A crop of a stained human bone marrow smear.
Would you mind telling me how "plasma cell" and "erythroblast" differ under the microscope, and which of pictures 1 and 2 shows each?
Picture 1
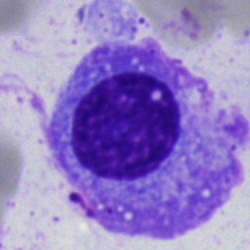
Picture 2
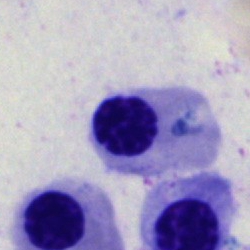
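Plasma cell in picture 1, erythroblast in picture 2. Nucleus position: plasma cell off-centre toward upper left, with more cytoplasm below and right.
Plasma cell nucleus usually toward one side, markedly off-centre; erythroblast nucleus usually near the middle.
Cytoplasm: plasma cell abundant, blue-violet, several small clear vacuoles; erythroblast without granules, with a small irregular dark blue inclusion right of the nucleus.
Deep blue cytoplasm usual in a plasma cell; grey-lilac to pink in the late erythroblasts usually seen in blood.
Outline: plasma cell irregular, ragged and frayed along the right side; erythroblast smooth, no surface projections. Chromatin: dark purple and coarsely clumped in both.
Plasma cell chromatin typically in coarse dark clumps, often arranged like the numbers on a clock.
Nuclear interior: plasma cell with one small clear round spot, upper right; erythroblast with no nucleoli.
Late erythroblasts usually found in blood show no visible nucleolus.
Surroundings: two other nucleated cells just below the erythroblast.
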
